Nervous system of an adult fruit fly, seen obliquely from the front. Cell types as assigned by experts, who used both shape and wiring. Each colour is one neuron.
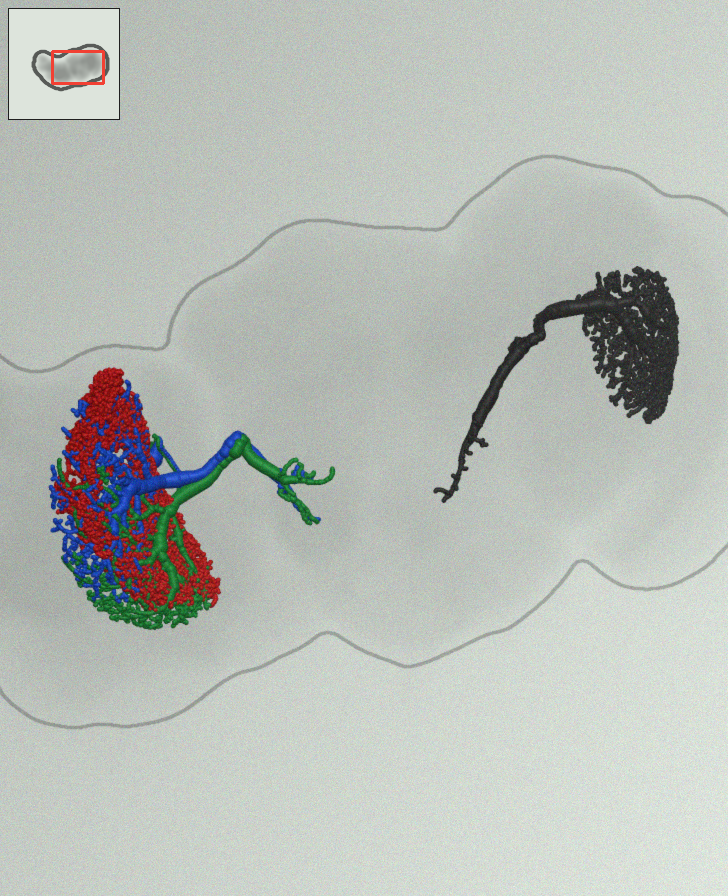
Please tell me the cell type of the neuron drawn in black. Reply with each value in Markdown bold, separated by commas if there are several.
**HSN**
